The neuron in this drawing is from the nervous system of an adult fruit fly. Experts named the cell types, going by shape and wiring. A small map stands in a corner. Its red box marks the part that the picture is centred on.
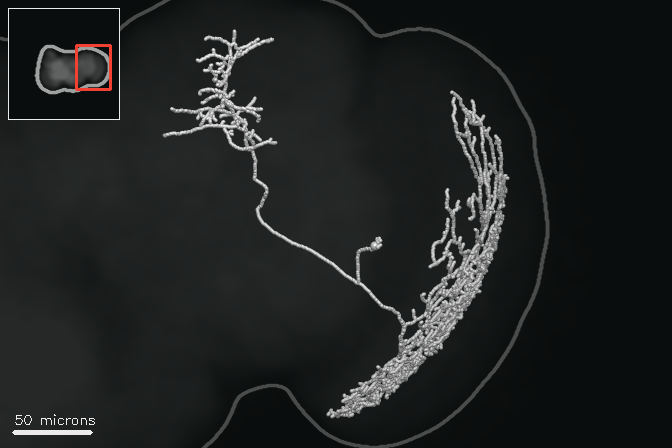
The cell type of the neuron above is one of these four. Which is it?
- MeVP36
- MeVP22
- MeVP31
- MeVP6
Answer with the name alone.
MeVP36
